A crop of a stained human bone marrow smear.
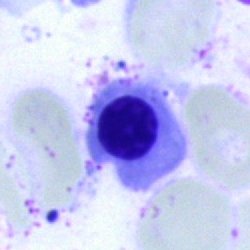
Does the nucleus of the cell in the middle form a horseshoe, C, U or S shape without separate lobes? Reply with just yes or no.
No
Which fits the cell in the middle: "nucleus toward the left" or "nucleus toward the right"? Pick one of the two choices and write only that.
Nucleus toward the left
